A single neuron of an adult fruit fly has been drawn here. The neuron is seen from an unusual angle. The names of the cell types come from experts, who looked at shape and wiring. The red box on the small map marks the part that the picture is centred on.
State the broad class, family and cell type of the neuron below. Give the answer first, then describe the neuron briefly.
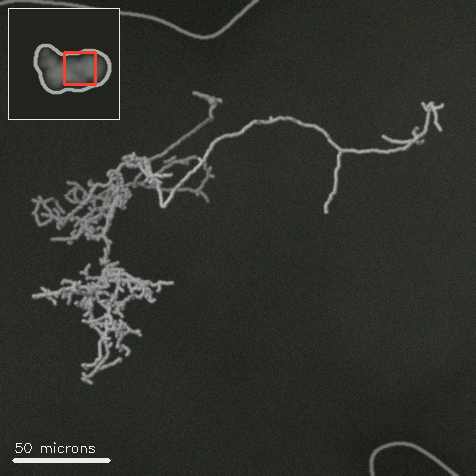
This is a central-brain intrinsic neuron. Its family is hemilineage SMPad2. Its cell type is VES202m. Its cell body lies at the top of the picture. By the scale bar it is about 200 microns wide in this view. Dozens of branch ends can be seen.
